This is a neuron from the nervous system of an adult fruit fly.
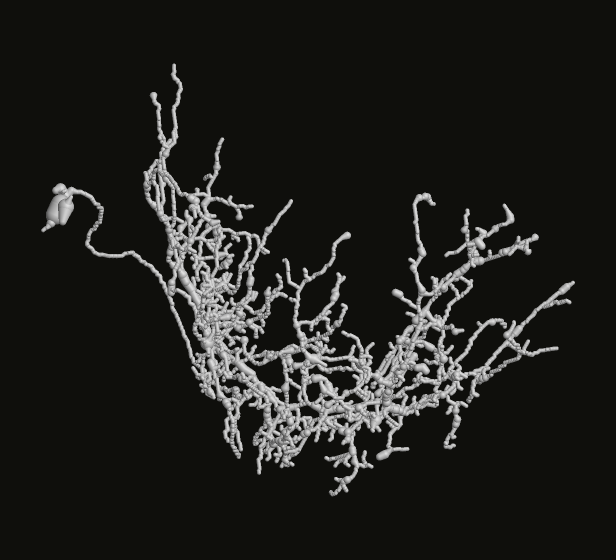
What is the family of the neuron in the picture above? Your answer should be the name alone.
hemilineage 03B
